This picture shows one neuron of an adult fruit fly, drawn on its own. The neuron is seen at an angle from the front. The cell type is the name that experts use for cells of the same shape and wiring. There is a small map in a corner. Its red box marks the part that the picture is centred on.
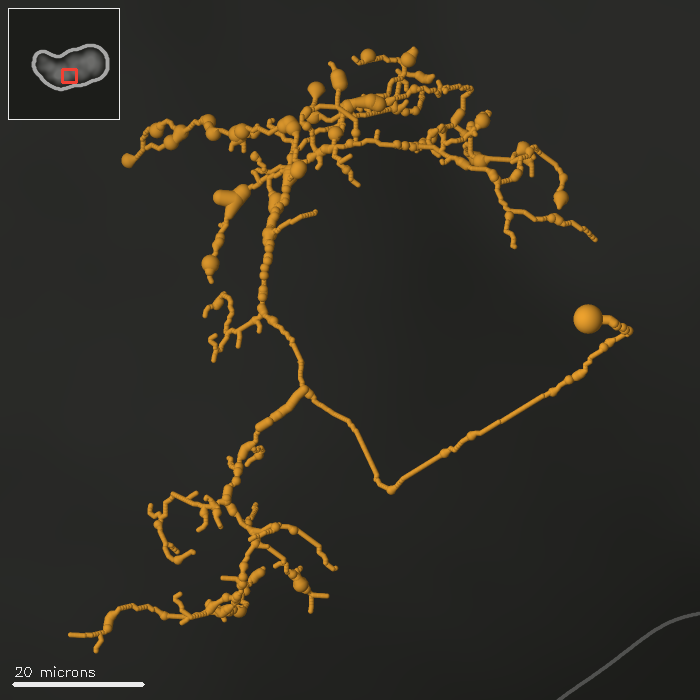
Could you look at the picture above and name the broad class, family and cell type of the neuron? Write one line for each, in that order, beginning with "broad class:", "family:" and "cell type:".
broad class: nerve-cord intrinsic neuron
family: hemilineage 08A
cell type: IN08A049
